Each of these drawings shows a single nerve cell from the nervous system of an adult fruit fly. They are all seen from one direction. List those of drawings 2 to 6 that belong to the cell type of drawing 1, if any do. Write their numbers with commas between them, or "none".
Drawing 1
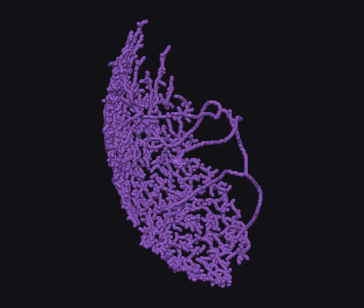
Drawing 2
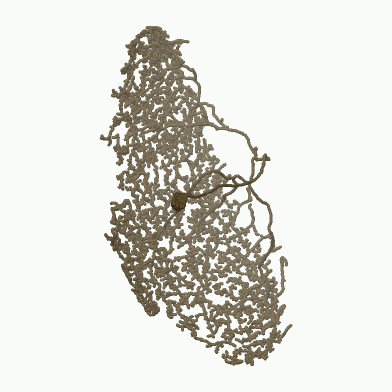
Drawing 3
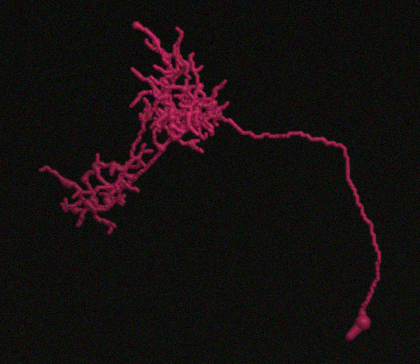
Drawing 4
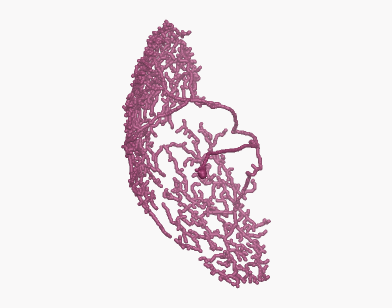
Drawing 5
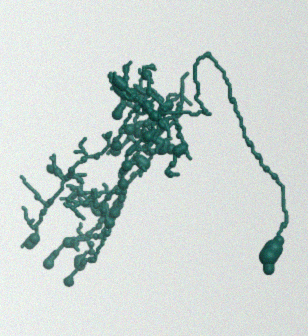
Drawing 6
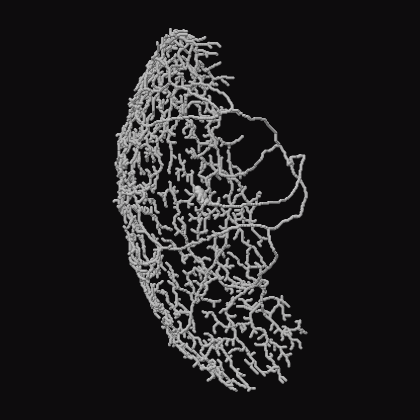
2, 4, 6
